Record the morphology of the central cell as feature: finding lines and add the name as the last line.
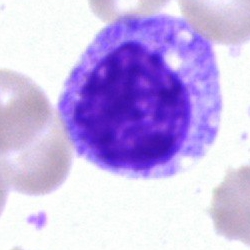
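Outline: roughly round.
Cytoplasmic rim: wider on the right than on the left.
Cytoplasmic texture: mottled, finely speckled.
Vacuoles: a few small clear ones, upper right.
Name: myelocyte.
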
